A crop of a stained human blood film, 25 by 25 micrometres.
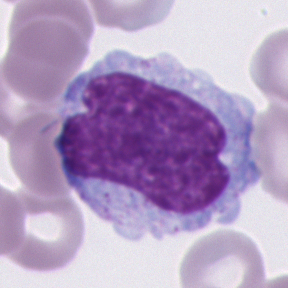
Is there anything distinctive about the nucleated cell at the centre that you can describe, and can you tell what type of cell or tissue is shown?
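The margin of the cell is wavy and uneven, bearing small rounded bulges. Its nucleus forms one undivided mass, not separated into lobes, and a notch cuts into its upper left side. No distinct nucleolus is visible within the nucleus. This cell is a monocyte.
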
